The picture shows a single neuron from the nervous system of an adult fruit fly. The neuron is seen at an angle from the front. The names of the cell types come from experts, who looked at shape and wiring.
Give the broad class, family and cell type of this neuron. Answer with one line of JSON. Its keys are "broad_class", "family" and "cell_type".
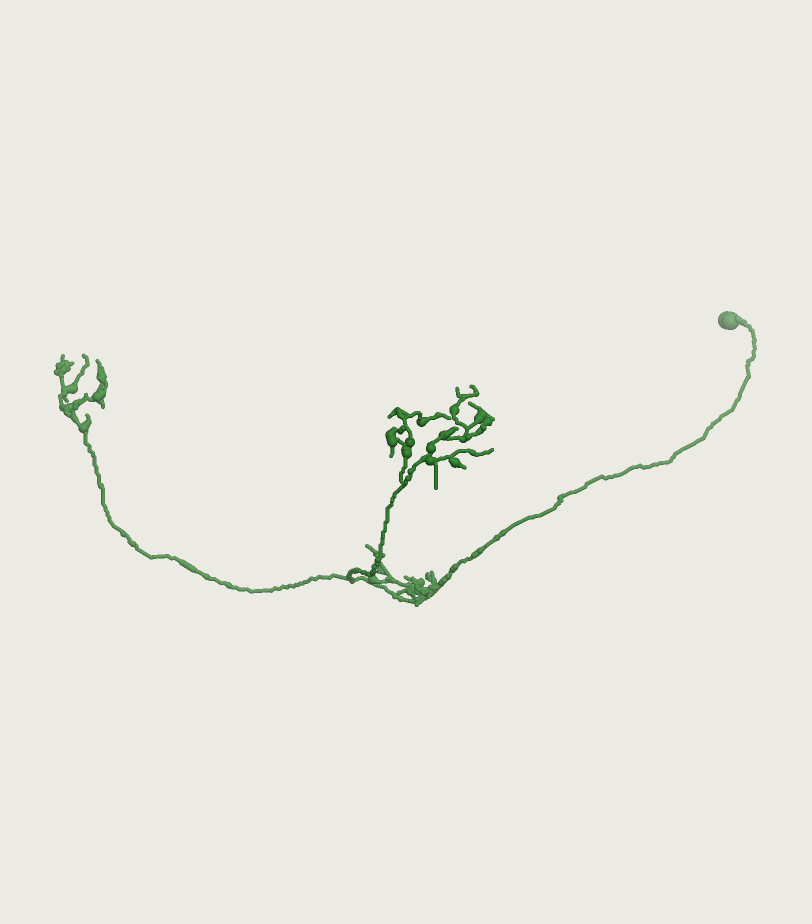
{"broad_class": "central-brain intrinsic neuron", "family": "class CX", "cell_type": "vDeltaB"}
